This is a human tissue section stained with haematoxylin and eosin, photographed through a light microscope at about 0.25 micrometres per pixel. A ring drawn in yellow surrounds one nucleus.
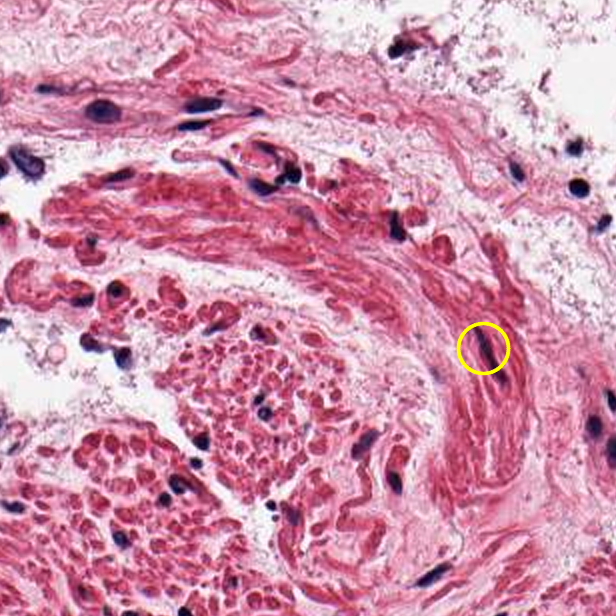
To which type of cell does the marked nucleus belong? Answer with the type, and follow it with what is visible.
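The marked cell is a smooth muscle cell. The nucleus is long, narrow and rod-like, and it stains dark purple evenly along its length. The long axis of the nucleus runs in the same direction as the fibres it lies among. The cytoplasm is pink and finely streaked lengthwise, and its outline is not distinct from the neighbouring fibres. The cell lies within a curved band of parallel, elongated pink fibres that arcs around a rounded cluster of cross-cut pink profiles.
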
